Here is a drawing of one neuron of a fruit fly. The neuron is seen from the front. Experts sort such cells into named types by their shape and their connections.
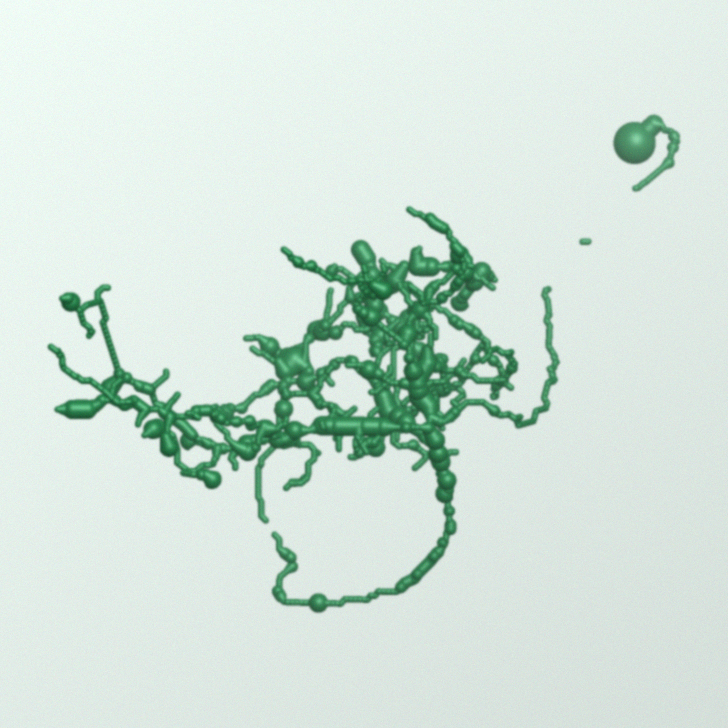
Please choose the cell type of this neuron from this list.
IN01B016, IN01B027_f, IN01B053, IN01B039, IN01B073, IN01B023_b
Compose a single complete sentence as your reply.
It is IN01B039 that names the cell type of this neuron.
